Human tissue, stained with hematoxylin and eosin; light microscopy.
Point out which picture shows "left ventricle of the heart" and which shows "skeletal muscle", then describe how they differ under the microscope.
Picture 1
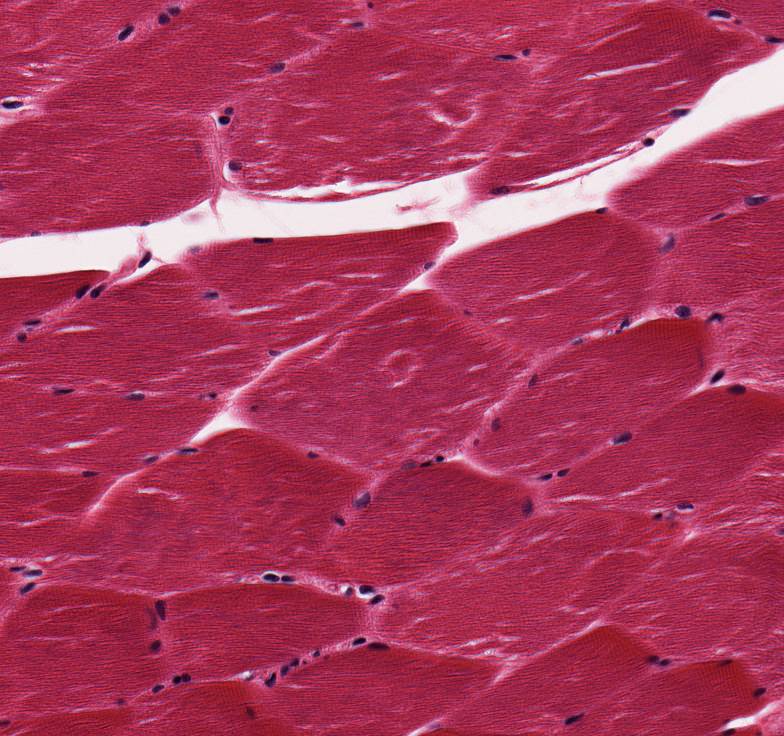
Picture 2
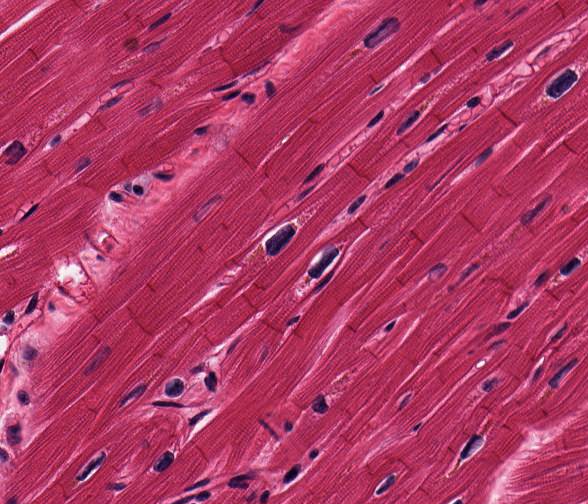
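Skeletal muscle = picture 1; left ventricle of the heart = picture 2. Picture 1: small, dark, flattened nuclei at fibre edges, not centres.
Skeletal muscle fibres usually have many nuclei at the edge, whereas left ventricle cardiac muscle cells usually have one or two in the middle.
Cytoplasm deeply, evenly eosinophilic; only thin endomysium between fibres; no adipocytes. Picture 2: fibres branch and join neighbours, crossed by dark intercalated discs in a step-like pattern.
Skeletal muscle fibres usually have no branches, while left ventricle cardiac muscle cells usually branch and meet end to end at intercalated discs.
Also in picture 2: fine, regular cross-striations along the fibres; golden-brown pigment granules clustered at the poles of some nuclei.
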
